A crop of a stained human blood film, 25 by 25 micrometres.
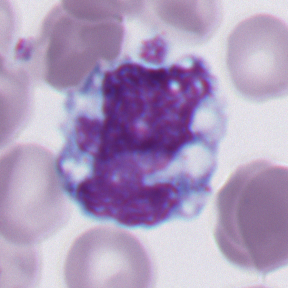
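Monocyte, the central cell in a stained smear of peripheral blood. Its nucleus is irregular, with folds and indentations, and the chromatin stains deep purple. Around it the cytoplasm is pale greyish-blue, and you can pick out several clear vacuoles in it.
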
